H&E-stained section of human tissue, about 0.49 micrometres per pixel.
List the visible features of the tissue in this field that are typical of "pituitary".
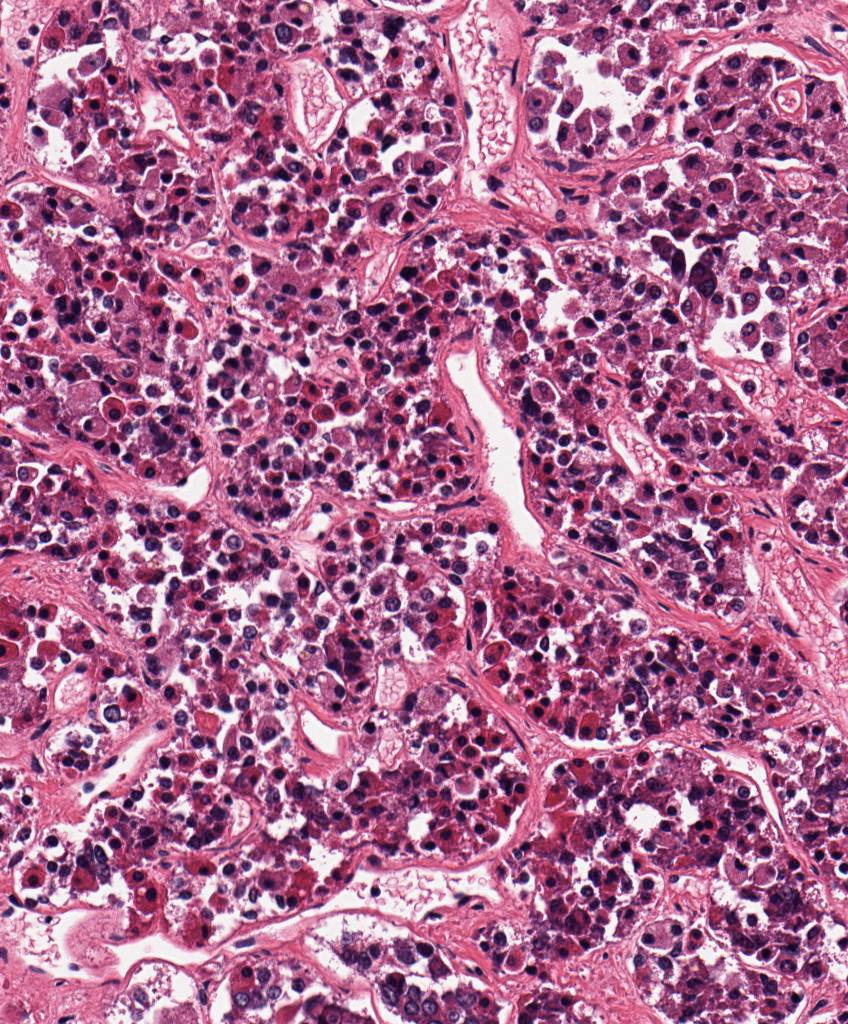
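This is pituitary, and within its nests cells with bright red cytoplasm are scattered among cells with paler purple or faintly stained cytoplasm.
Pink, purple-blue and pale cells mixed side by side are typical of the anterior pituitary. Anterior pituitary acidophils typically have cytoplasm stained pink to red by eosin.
Both fit what is seen. Most nuclei are small, round and darkly stained. Delicate pink fibrous septa with flattened, elongated nuclei separate the nests, and no epithelium-lined gland lumens lie among them.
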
